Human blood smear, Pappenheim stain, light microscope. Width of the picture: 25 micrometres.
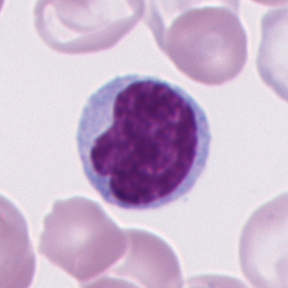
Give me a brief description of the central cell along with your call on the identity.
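Start with the outline: round and smooth, the whole cell about 12 micrometres across. The nucleus measures about 11 by 9 micrometres and fills about 70% of the cell's area, its chromatin dark purple and coarsely clumped. Around it runs a rim of pale blue cytoplasm, widest on the left, beside the notch. This is a typical lymphocyte.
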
